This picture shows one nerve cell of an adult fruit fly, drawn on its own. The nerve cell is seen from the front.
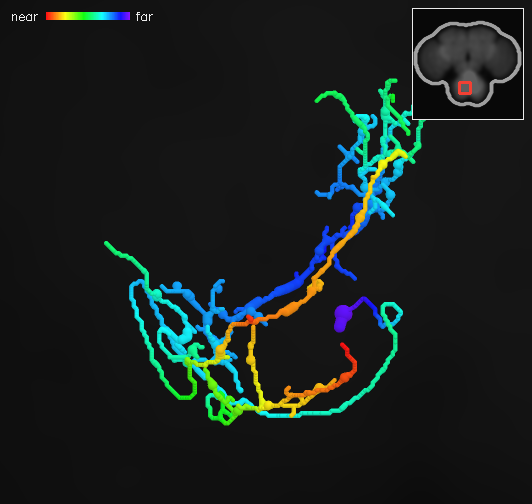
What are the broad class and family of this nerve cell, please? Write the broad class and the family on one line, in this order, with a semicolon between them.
nerve-cord intrinsic neuron; hemilineage 01B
